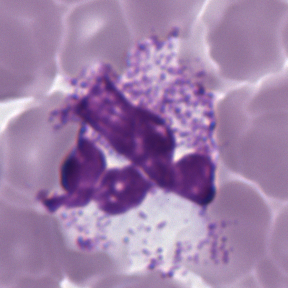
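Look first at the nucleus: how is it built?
It is divided into several separate lobes.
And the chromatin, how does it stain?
Dense and dark purple.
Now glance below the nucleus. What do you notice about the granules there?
They are sparser, leaving clear patches of cytoplasm.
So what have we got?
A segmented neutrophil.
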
